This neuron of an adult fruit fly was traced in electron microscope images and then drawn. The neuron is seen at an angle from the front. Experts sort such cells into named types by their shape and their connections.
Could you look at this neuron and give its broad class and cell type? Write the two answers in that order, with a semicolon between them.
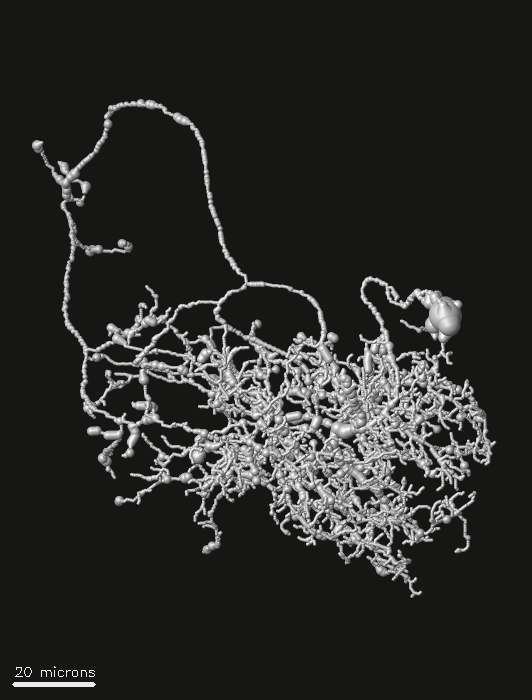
central-brain intrinsic neuron; AVLP435_b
